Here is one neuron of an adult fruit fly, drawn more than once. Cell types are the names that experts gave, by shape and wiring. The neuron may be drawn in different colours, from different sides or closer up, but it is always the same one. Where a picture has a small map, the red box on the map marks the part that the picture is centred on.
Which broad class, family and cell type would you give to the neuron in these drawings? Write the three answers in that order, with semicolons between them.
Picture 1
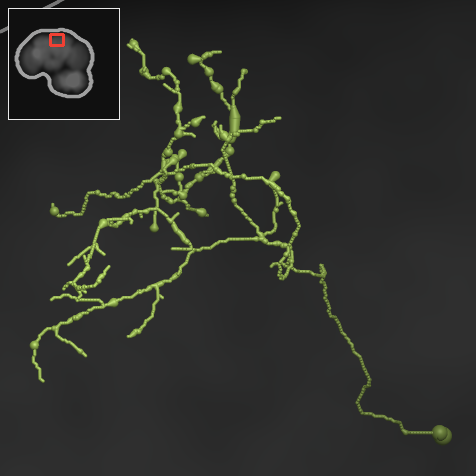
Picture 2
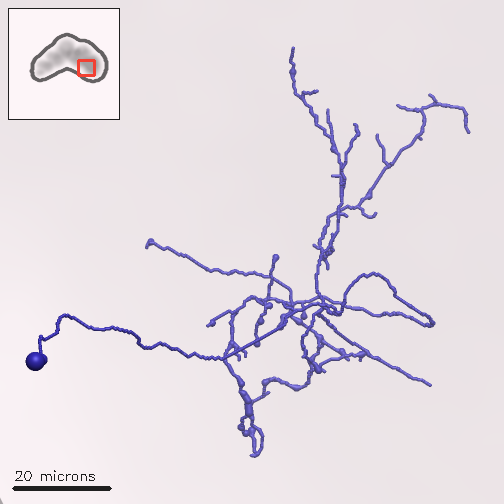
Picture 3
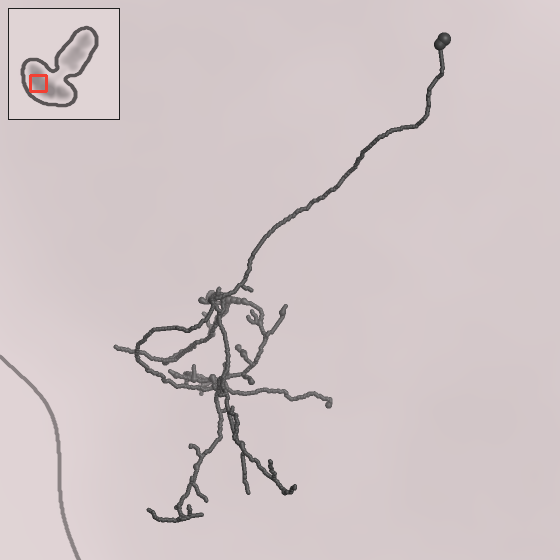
central-brain intrinsic neuron; hemilineage DM6_dorso_lateral; SIP075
